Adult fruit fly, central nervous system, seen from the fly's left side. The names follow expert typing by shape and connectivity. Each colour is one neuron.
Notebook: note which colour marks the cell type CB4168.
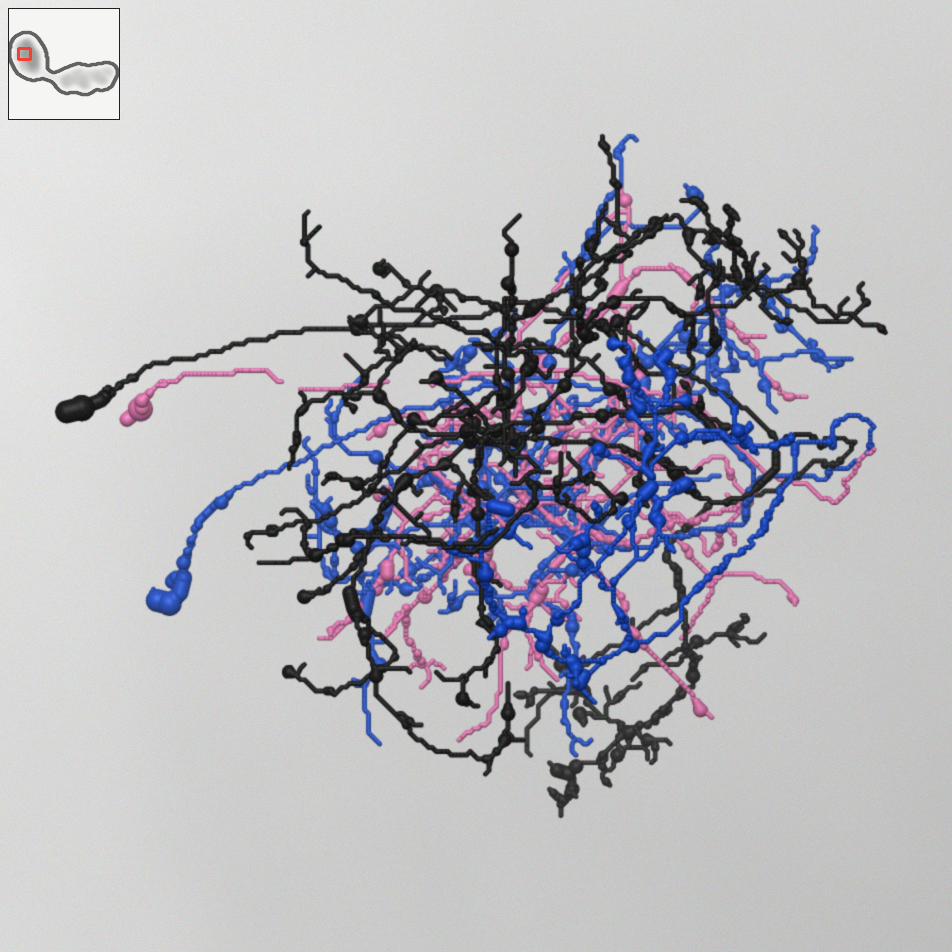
blue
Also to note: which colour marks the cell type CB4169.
pink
